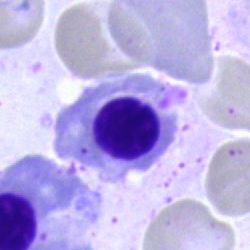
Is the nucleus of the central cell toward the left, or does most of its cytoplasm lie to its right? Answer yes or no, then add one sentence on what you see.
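No. The nucleus sits off-centre, with more cytoplasm on its left side.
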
